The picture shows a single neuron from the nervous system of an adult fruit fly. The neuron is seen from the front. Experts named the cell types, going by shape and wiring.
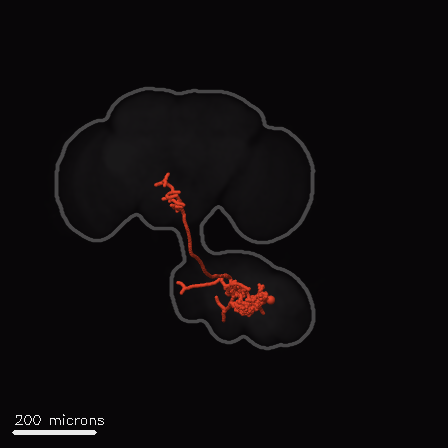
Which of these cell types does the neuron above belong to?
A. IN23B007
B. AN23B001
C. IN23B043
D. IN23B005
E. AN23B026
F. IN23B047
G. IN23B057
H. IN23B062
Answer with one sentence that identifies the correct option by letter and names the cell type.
The neuron's type of cell is AN23B001, as in option B.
